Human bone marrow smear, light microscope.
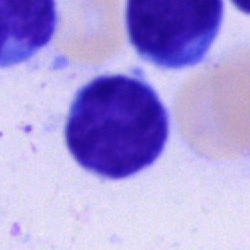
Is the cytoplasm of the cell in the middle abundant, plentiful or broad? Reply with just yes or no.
No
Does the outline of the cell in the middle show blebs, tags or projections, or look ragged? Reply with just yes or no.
No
